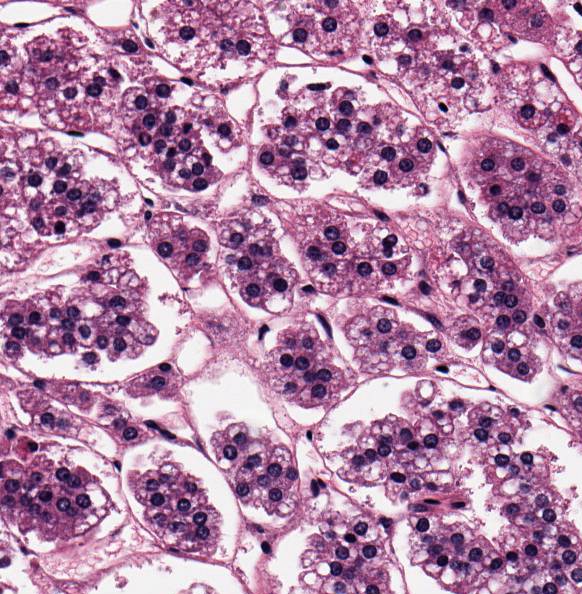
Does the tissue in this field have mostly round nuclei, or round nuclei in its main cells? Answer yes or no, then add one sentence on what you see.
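Yes. The cells within the units have round, dark purple nuclei.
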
